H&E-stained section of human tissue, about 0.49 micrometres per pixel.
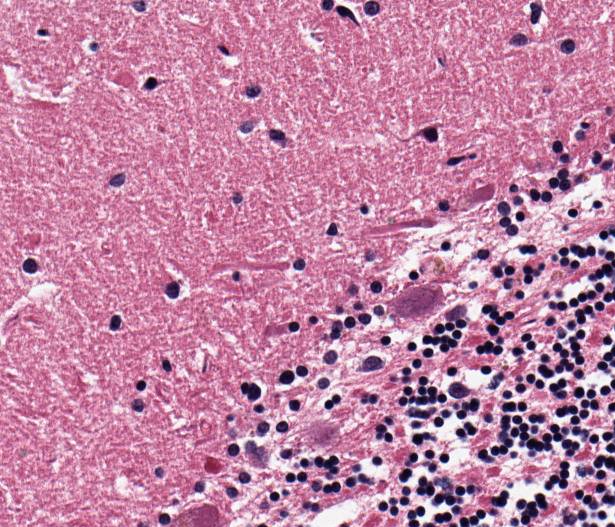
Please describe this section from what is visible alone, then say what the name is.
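A pale pink, finely fibrillar layer occupies the upper left, and a densely cellular layer of dark nuclei the lower right. The fibrillar layer holds only sparse, scattered small nuclei. The dense layer consists of closely packed small, round, darkly stained nuclei with scant visible cytoplasm. Purkinje cells, large neuron cell bodies with abundant purple-pink cytoplasm, lie singly along the border between the two layers. The section is cerebellum.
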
